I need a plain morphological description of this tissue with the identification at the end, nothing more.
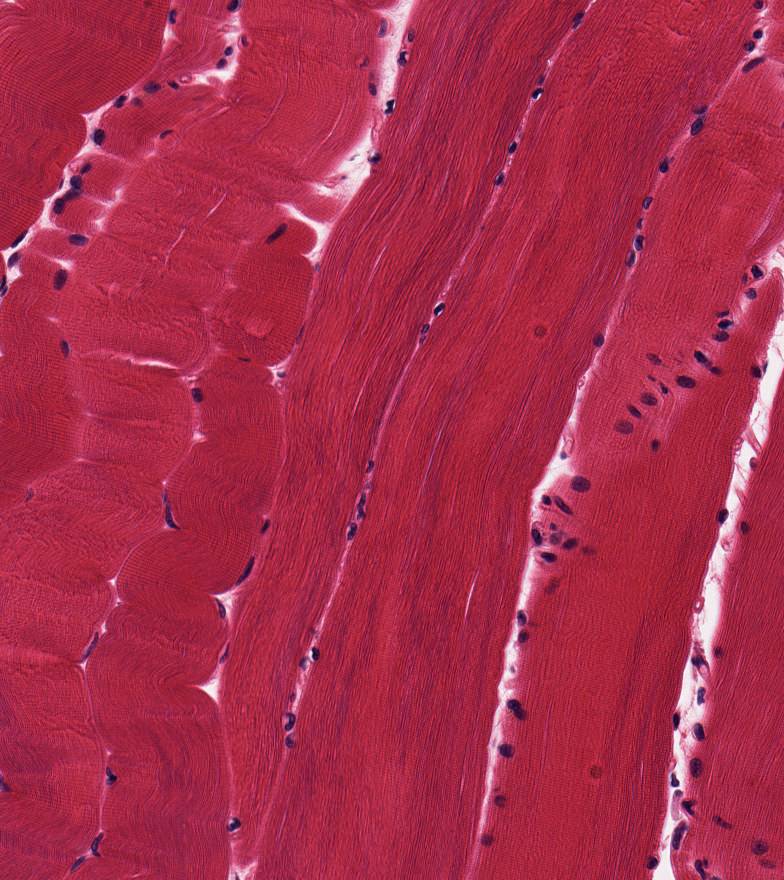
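Notice the nuclei: dark and flattened, they lie at the fibre edges, just beneath the borders, not in the centres. Many nuclei line each fibre along its length, with no single central nucleus per cell. Only thin strands of connective tissue separate adjacent fibres, and there are no fat cells between them. This is skeletal muscle.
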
